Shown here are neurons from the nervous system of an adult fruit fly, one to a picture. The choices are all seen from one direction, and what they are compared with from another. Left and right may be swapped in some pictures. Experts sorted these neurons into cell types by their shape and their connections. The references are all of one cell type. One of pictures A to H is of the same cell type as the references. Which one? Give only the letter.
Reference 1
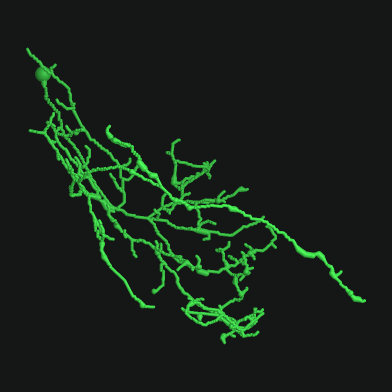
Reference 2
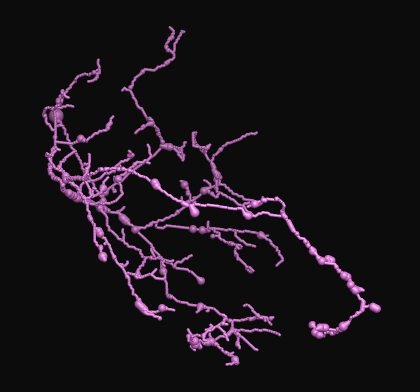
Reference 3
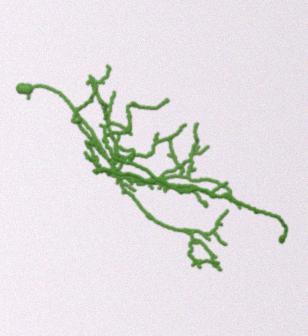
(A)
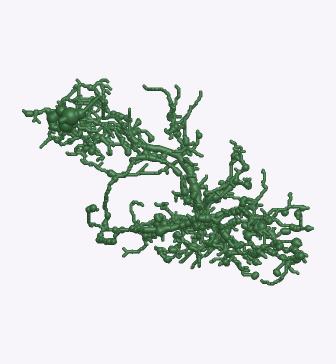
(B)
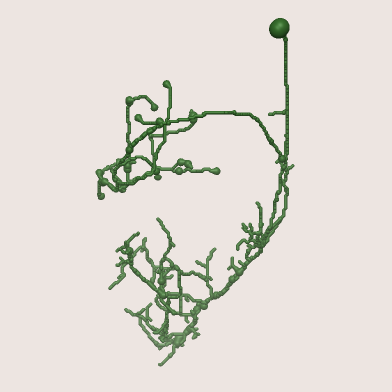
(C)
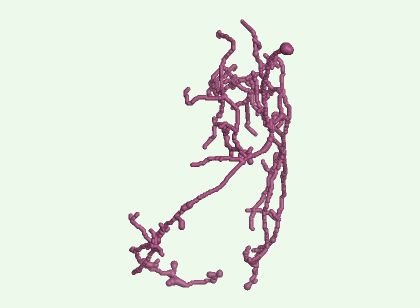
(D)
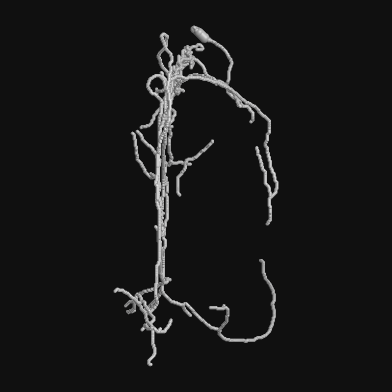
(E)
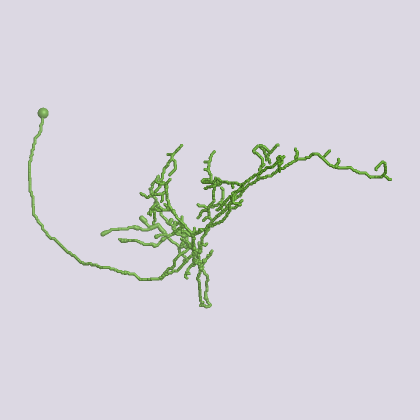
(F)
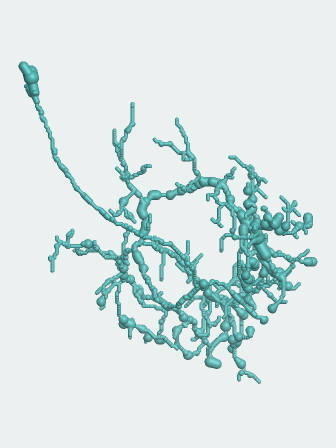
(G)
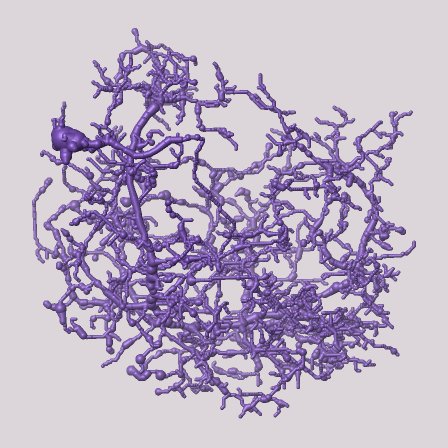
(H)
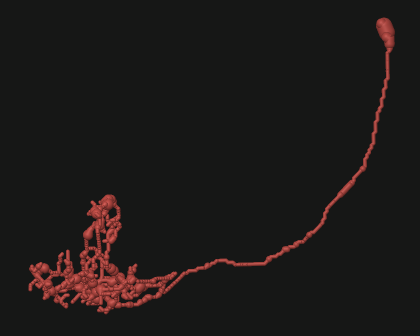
C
